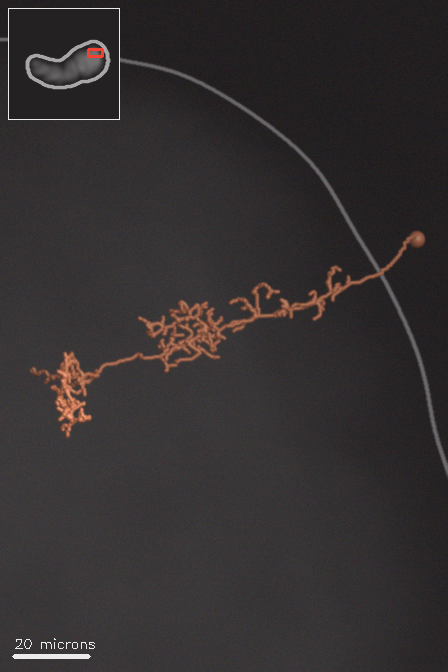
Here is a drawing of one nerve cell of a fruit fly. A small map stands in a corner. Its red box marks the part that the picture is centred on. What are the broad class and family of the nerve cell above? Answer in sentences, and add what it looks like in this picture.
It is an optic-lobe intrinsic neuron. The family is TmY. By the scale bar it is about 100 microns wide in this view. The picture shows dozens of branch ends.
